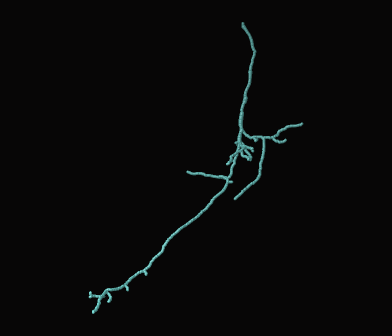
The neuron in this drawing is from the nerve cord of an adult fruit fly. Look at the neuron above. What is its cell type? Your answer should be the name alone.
SNpp08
